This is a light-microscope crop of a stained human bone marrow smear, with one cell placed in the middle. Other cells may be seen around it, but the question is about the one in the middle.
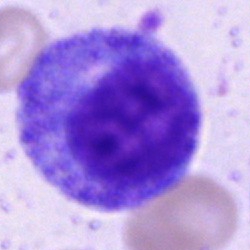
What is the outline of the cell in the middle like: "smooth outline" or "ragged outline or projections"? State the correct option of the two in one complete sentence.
The outline of this cell is free of projections and smooth.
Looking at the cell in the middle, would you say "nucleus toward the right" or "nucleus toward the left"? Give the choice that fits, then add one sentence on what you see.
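Nucleus toward the right. The nucleus sits right of centre, leaving a wider band of cytoplasm on the left.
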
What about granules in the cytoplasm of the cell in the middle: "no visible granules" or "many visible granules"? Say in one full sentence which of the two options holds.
It is many visible granules that the cytoplasm of this cell contains.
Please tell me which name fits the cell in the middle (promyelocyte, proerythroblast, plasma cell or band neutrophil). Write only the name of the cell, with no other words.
promyelocyte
